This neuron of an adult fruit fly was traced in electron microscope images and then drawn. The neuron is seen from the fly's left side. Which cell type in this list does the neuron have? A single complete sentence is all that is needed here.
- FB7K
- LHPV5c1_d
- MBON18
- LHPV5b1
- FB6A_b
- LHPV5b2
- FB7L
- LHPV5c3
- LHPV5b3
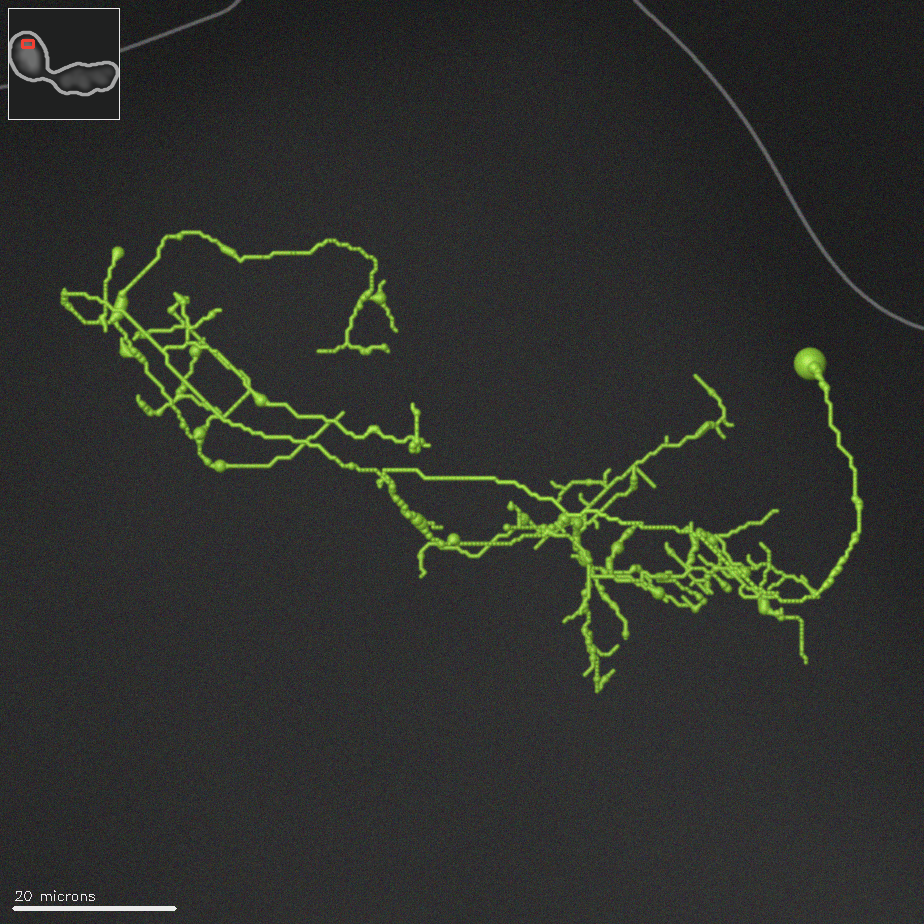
The neuron belongs to cell type LHPV5c1_d.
